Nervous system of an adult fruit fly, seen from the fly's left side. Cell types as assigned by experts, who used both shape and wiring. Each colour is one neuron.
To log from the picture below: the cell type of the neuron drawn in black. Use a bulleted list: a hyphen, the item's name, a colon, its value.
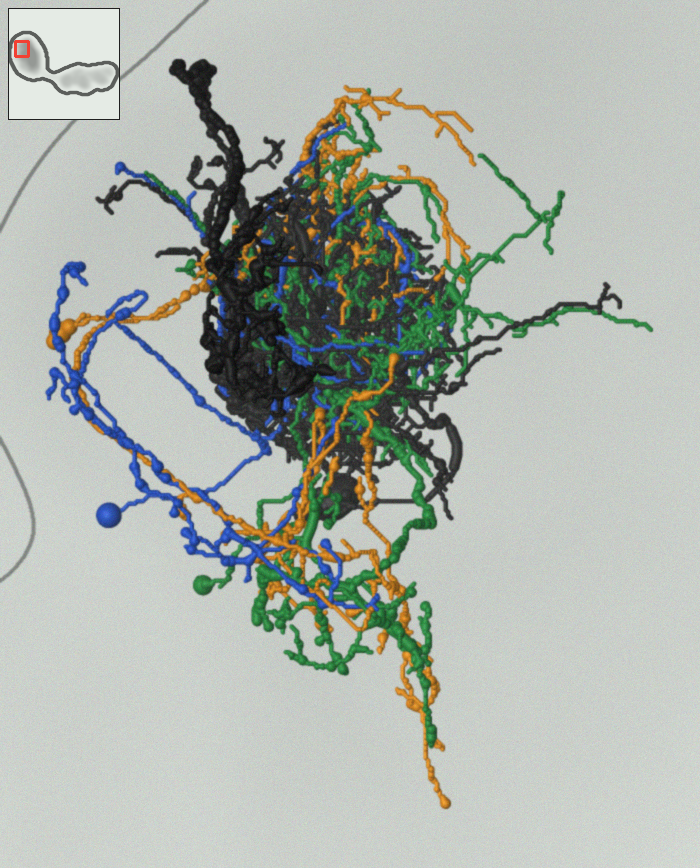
- cell type: TuTuA_1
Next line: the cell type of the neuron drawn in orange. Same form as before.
- cell type: AOTU020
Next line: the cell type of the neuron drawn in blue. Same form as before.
- cell type: AOTU022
